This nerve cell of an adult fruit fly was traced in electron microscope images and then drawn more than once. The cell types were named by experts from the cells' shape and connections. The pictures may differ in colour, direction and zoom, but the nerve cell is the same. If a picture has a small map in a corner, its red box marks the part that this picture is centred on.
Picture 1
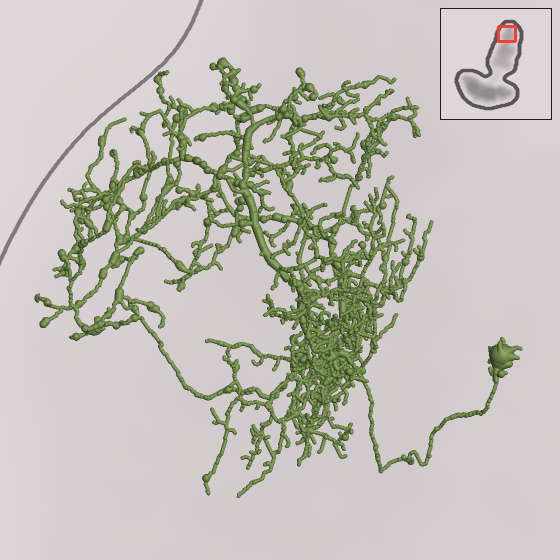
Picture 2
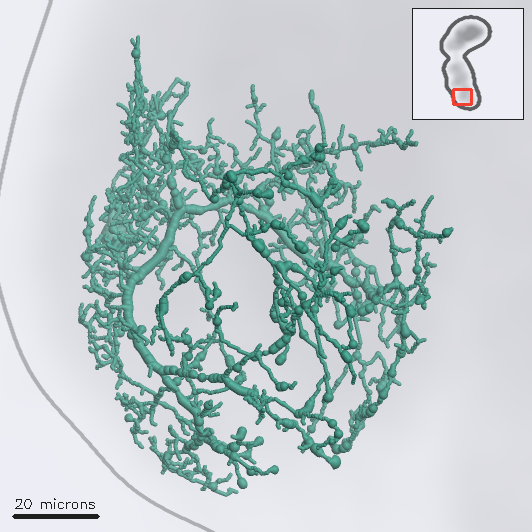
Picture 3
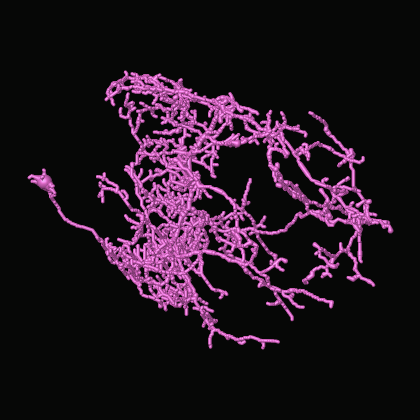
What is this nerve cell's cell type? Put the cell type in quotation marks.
"IN14A009"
